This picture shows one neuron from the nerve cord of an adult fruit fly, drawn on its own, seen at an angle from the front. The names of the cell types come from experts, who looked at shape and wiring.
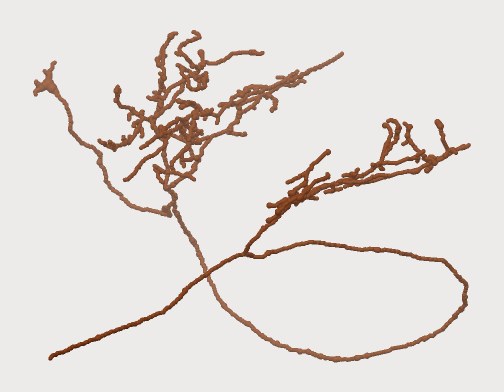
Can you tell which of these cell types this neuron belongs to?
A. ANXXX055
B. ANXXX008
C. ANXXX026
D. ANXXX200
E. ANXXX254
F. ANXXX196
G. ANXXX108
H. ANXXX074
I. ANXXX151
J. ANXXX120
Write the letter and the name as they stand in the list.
D. ANXXX200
